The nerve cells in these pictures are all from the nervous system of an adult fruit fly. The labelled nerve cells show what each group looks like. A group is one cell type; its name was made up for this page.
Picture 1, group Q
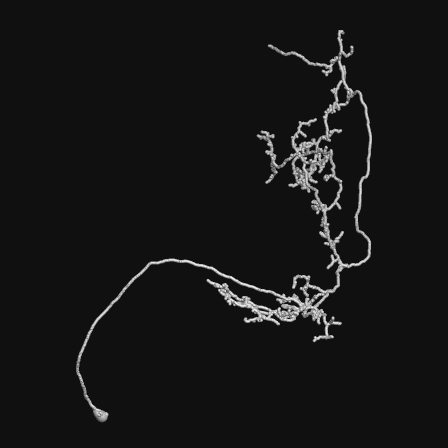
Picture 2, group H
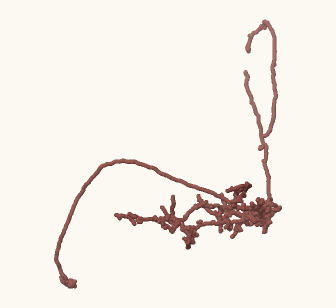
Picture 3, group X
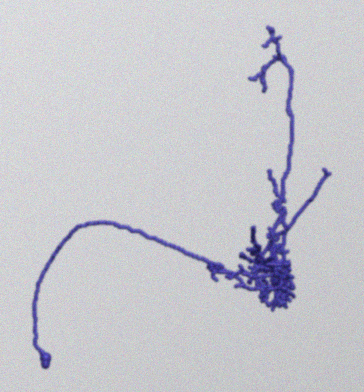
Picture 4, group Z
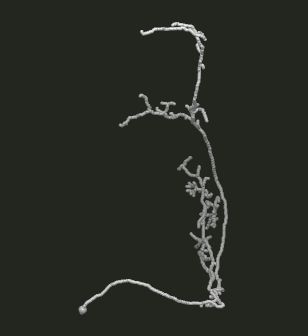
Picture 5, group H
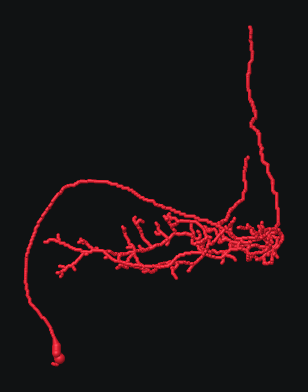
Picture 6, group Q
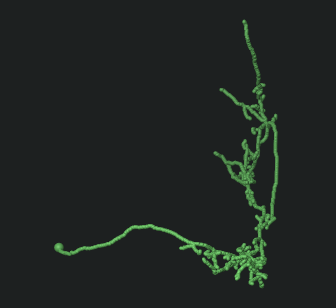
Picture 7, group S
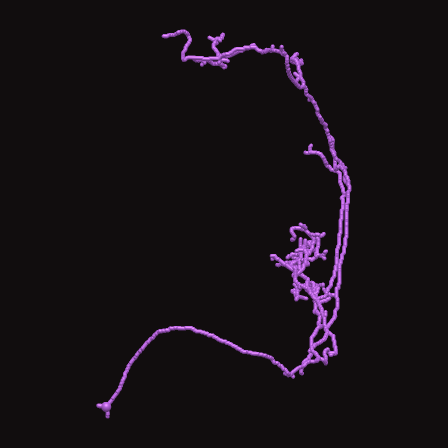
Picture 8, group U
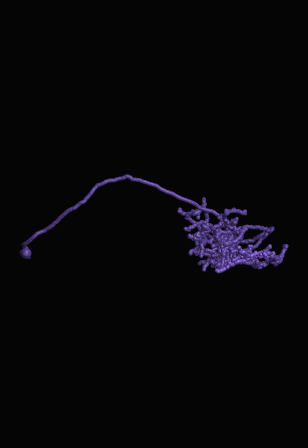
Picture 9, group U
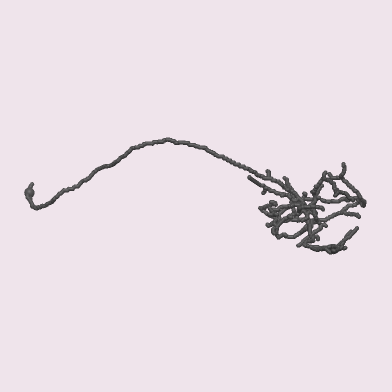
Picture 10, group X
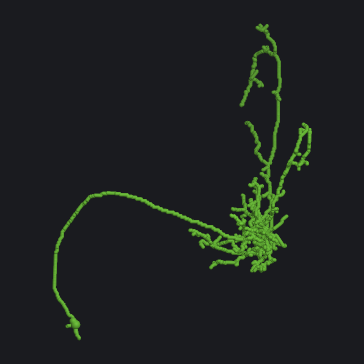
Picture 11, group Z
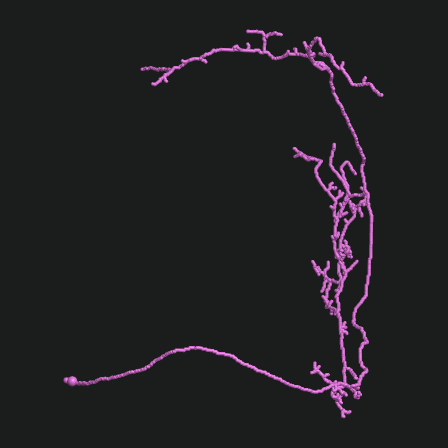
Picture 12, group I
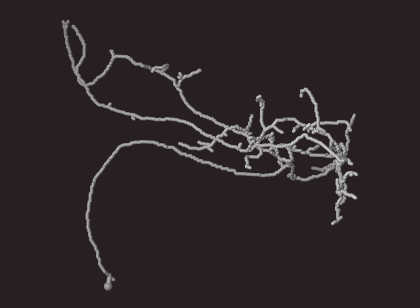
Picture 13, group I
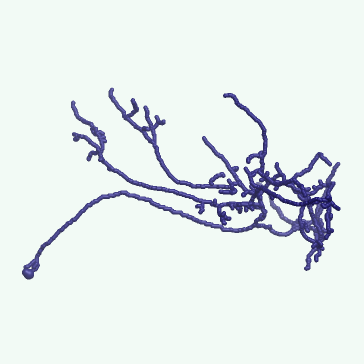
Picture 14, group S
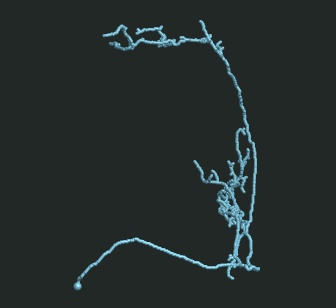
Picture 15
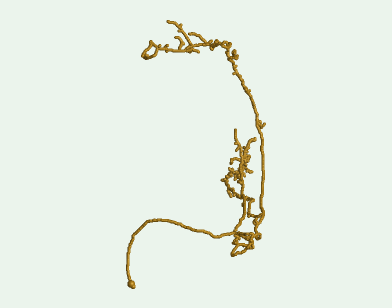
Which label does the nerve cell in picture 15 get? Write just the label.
group S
